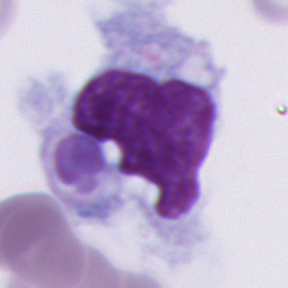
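Monocyte from peripheral blood. The outline is irregular and ragged, not smooth. The nucleus is deeply indented on its lower-left side, giving a folded, kidney-like form, with no visible nucleoli. A round, pale violet body lies in the cytoplasm left of the nucleus.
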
